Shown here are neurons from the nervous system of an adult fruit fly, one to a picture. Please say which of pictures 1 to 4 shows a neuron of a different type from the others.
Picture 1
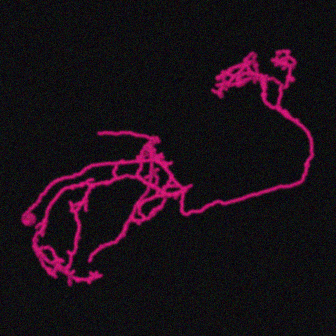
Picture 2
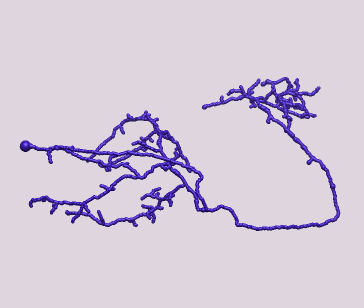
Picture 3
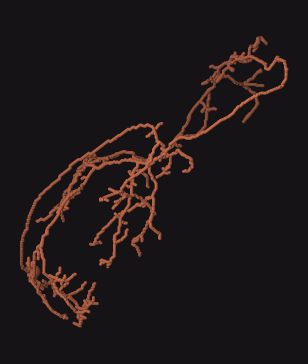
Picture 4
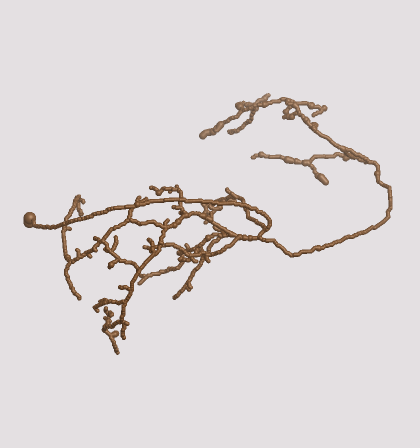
2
